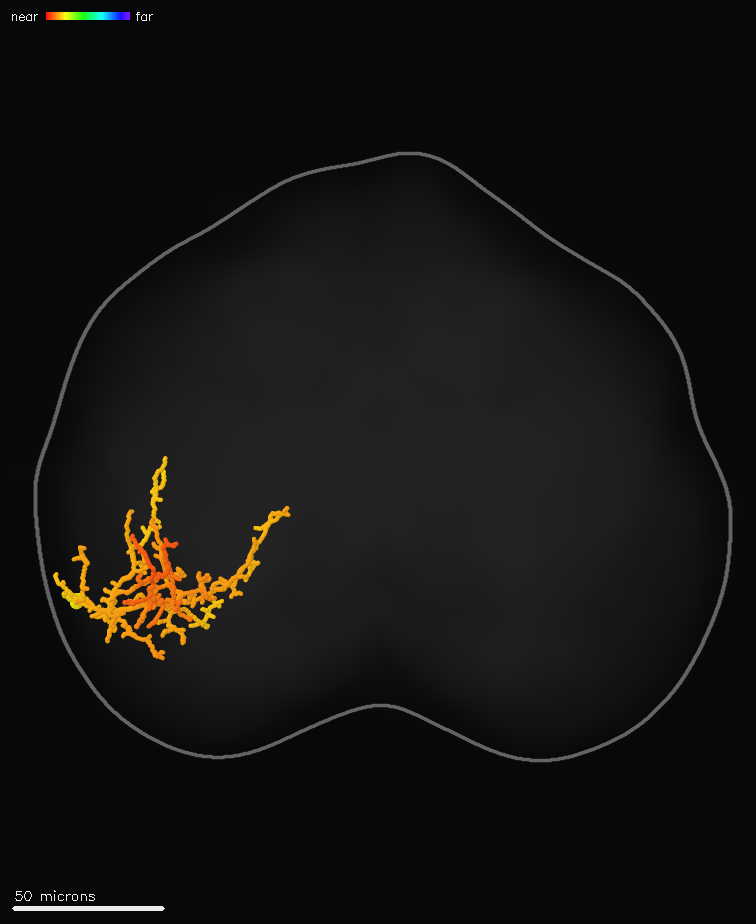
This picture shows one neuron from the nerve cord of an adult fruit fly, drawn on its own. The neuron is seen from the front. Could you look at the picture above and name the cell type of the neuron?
IN20A.22A071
